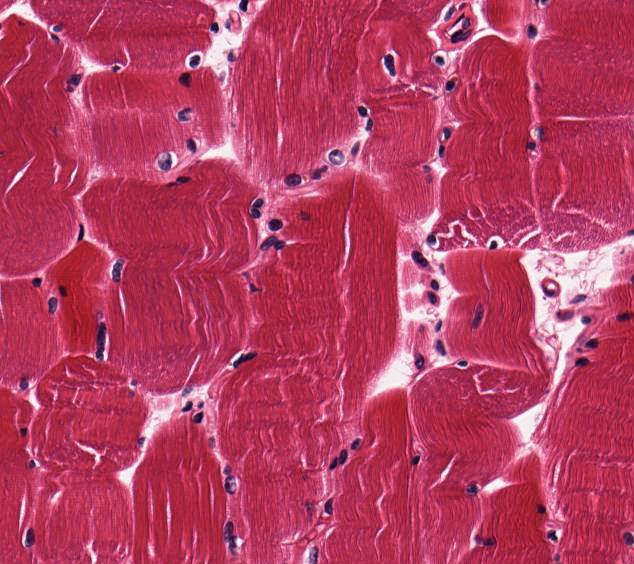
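Skeletal muscle, haematoxylin and eosin. Large, deeply eosinophilic muscle fibres pack the whole field closely, separated only by narrow pale gaps. Their nuclei are small, dark-staining and oval to flattened. Between the fibres lies only scant, delicate connective tissue, and no fat cells appear among them.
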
